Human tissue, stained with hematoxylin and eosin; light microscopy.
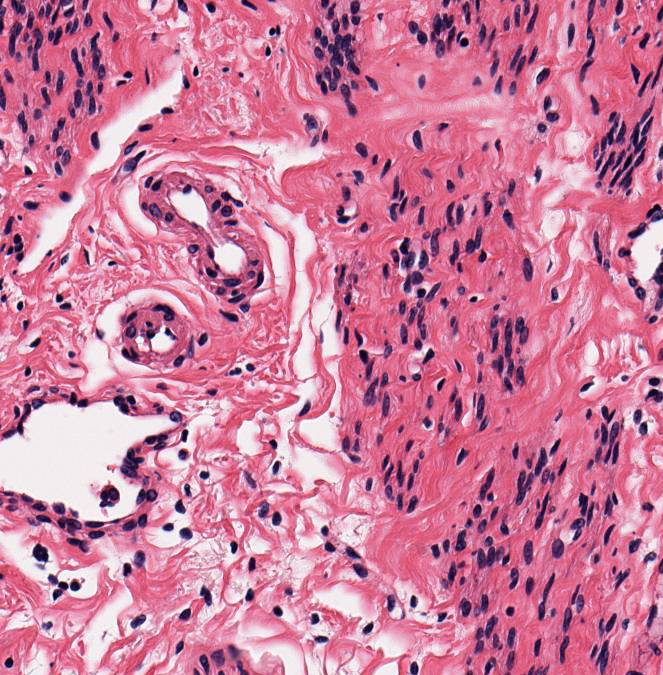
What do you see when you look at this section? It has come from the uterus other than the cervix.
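No epithelium, glands or fat cells are present anywhere in the field. In the denser area the cells are spindle cells with elongated, dark, tapering nuclei among pink collagen fibres. Two small thick-walled vessels with narrow lumens sit in the upper left quarter. A larger thin-walled vessel with a wide, empty lumen lies at the left edge, in the lower half.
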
